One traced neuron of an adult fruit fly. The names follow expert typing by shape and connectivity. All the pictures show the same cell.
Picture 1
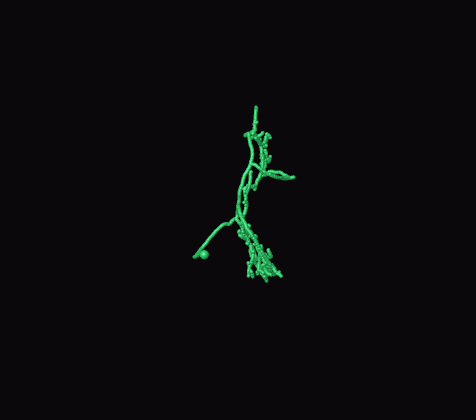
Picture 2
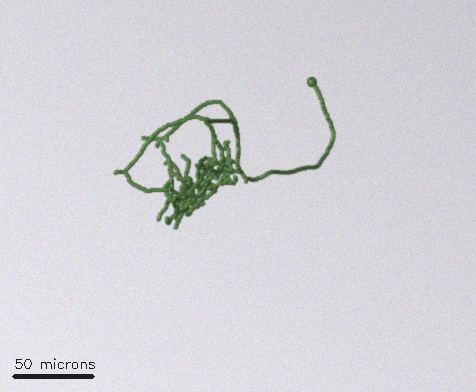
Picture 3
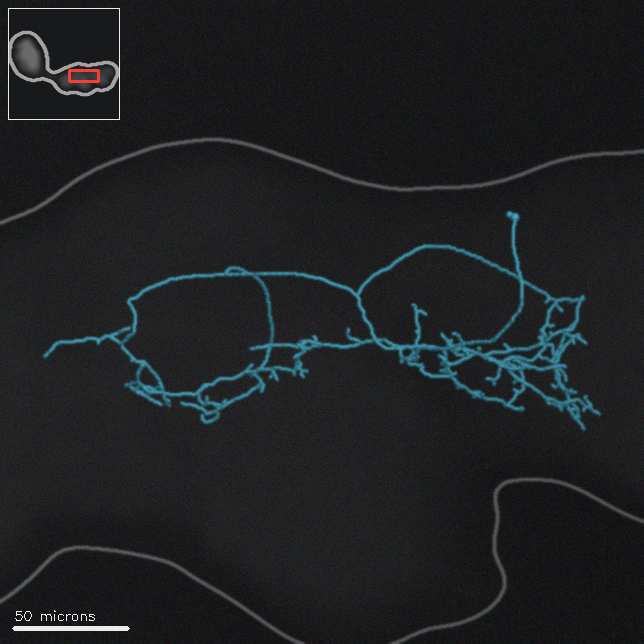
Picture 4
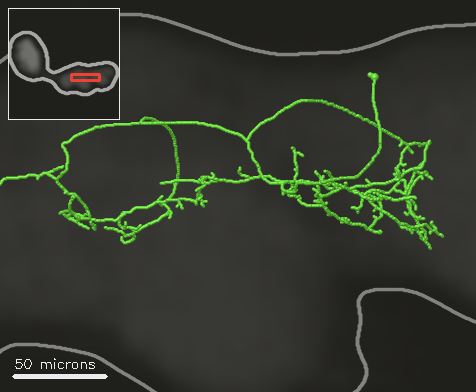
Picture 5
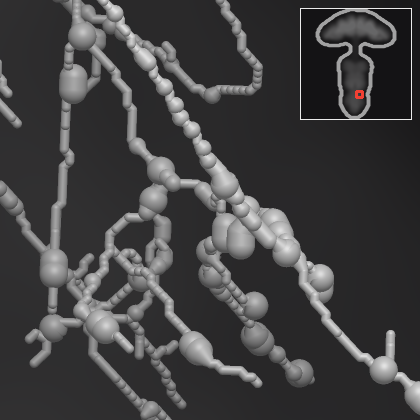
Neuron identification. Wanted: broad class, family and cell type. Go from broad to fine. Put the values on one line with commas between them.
nerve-cord intrinsic neuron, hemilineage 18B, IN18B047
